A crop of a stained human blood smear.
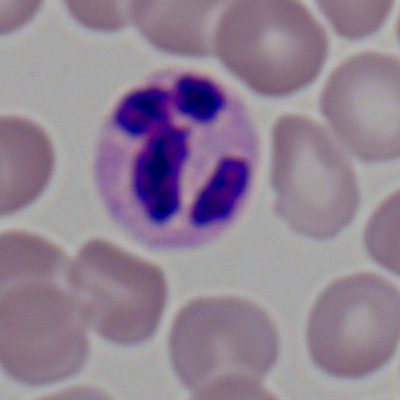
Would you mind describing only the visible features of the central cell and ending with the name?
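Outline: round, smooth. Nucleus: split into several separate lobes; no nucleoli visible. Cytoplasm: only fine, faint granules, not coarse coloured ones. Cell: segmented neutrophil.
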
